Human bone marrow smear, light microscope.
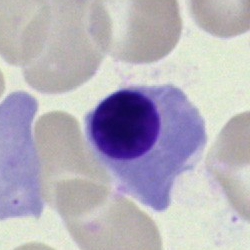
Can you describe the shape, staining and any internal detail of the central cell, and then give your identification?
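Off-centre toward the upper left lies the nucleus, its dense chromatin staining a very dark purple. No nucleoli are visible within it. The cell outline is irregular and angular, not round. The cell is an erythroblast.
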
